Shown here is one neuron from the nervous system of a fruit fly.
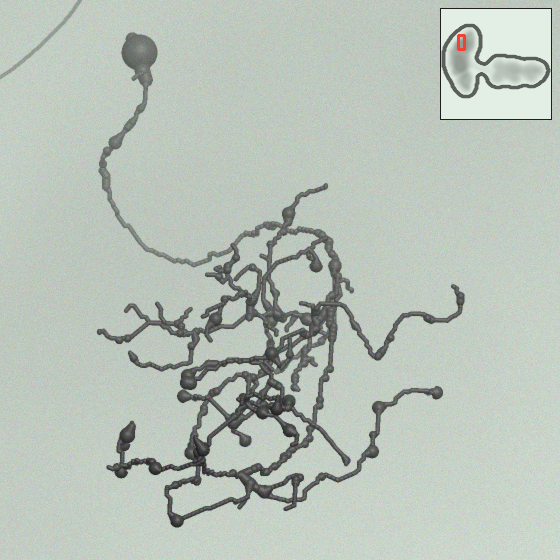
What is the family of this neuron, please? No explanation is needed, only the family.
hemilineage SLPal3_and_SLPal4_dorsal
